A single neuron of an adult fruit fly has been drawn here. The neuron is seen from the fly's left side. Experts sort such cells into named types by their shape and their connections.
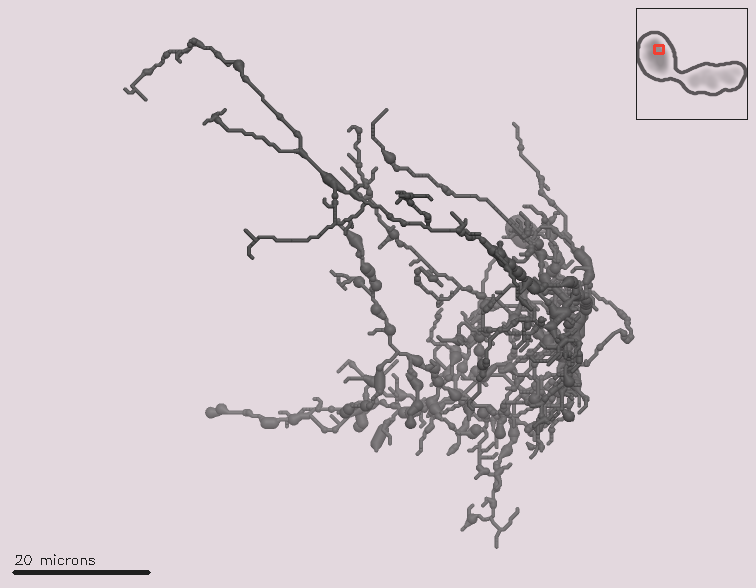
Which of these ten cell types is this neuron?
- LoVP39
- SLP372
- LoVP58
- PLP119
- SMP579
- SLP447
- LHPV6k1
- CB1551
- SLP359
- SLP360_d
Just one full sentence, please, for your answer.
The neuron here is of the cell type PLP119.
